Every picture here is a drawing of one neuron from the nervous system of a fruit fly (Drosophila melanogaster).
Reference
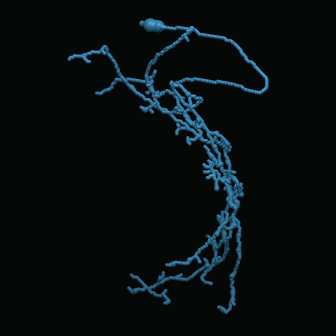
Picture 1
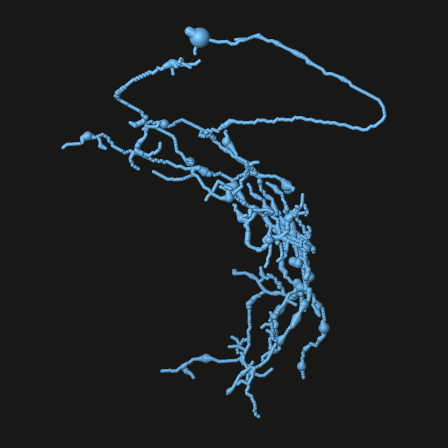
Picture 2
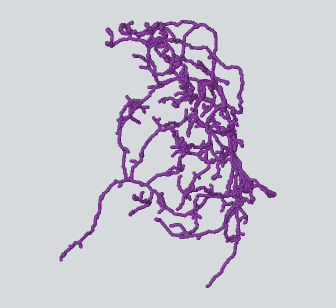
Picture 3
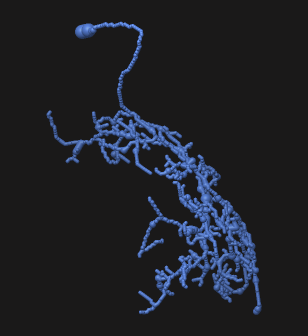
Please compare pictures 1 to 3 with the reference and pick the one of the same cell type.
Picture 1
